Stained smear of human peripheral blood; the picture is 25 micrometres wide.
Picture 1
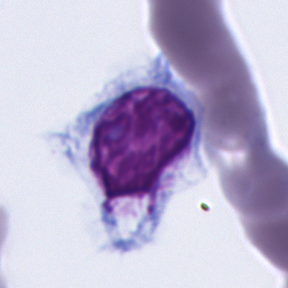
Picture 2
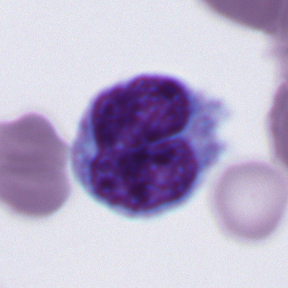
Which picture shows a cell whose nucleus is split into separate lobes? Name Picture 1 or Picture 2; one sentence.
A lobed nucleus is found in the cell of picture 2.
